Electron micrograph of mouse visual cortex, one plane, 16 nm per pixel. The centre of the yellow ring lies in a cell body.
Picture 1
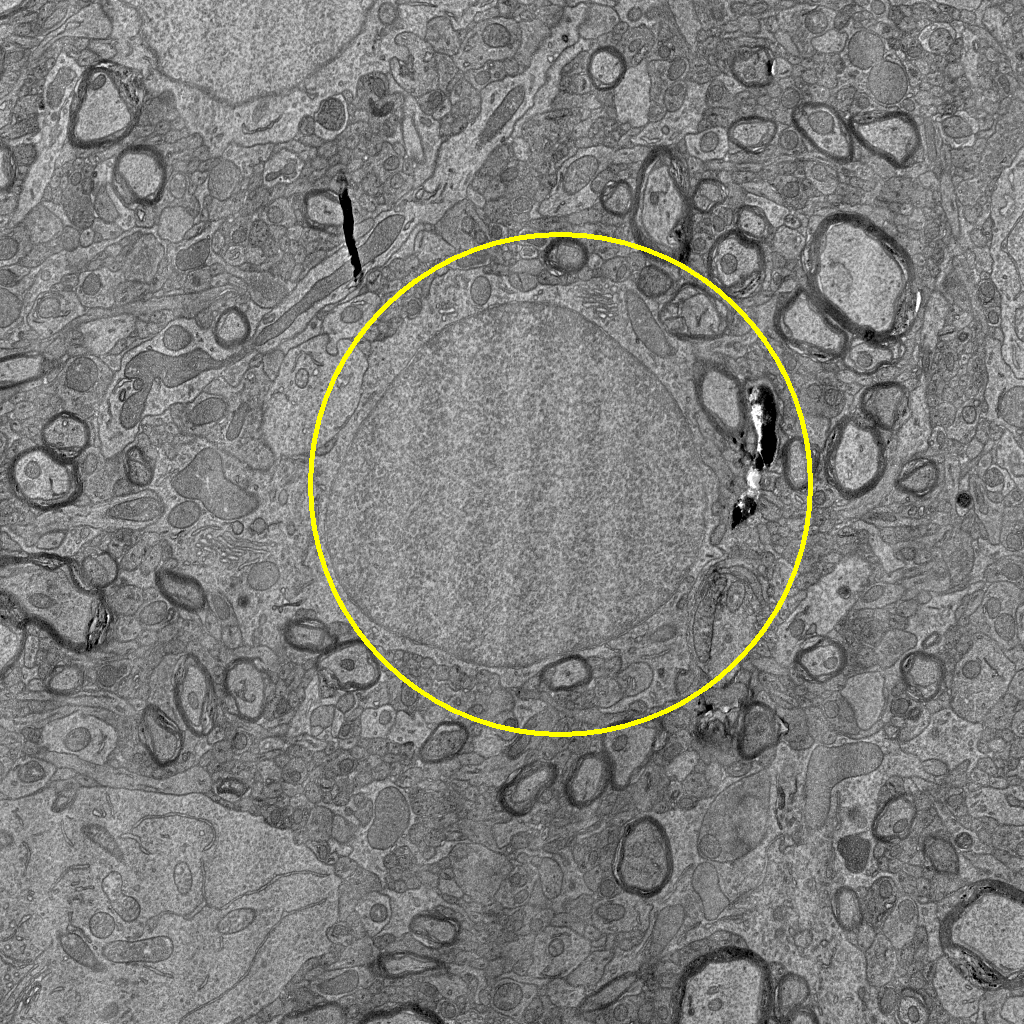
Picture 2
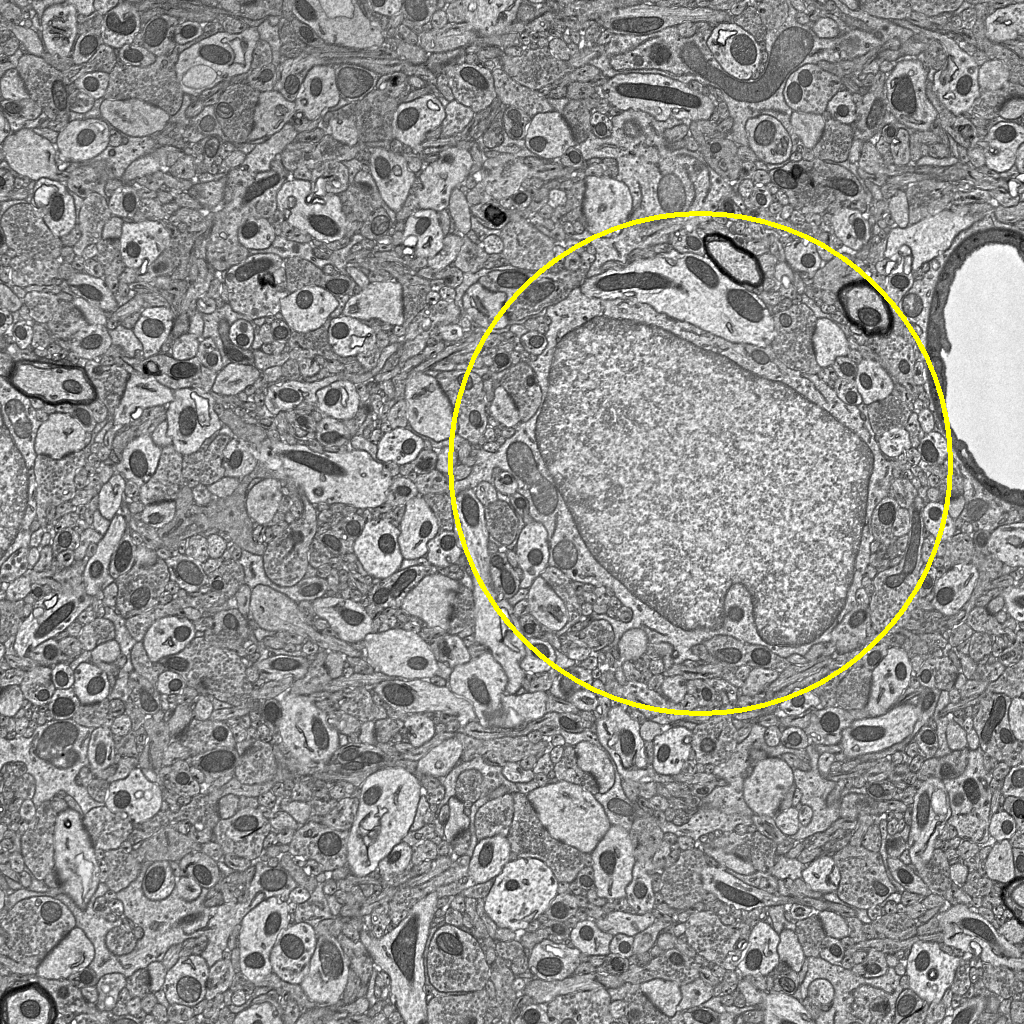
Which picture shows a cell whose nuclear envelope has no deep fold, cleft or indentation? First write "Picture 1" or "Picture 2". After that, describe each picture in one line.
Picture 1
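In picture 1: The nuclear envelope runs smoothly, without deep folds.
In picture 2: The nuclear outline is mostly smooth but has one deep notch in its lower edge.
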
